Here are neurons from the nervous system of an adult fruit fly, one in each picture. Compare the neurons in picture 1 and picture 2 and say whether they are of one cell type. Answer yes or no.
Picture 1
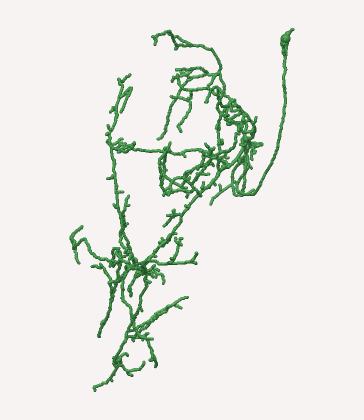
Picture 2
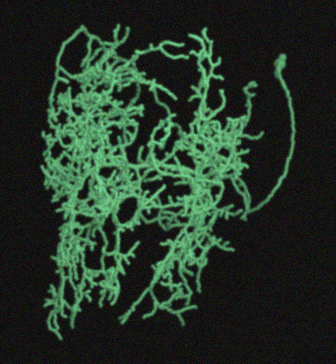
no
